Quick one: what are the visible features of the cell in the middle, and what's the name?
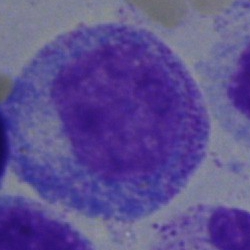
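Chromatin finely stippled, fairly evenly purple, no coarse dark clumps. Cytoplasm abundant, broadest band at lower left, fine purple granules scattered through it. Picture edges: parts of other cells with dark purple nuclei. Cell in the middle: promyelocyte.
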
